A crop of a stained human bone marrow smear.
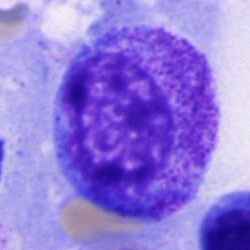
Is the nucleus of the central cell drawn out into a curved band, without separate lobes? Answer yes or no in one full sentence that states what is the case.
No, compact and round or oval, the nucleus is not a curved band.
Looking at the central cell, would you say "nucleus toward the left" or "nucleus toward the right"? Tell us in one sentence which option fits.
What lies to the right of the nucleus is most of the cytoplasm.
